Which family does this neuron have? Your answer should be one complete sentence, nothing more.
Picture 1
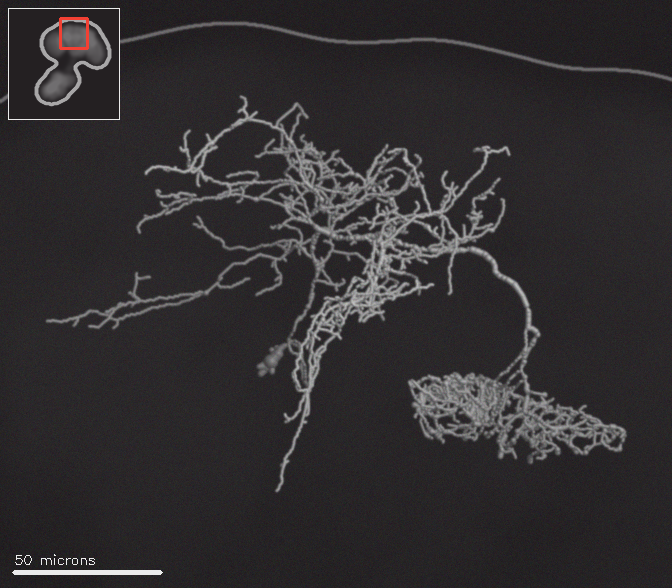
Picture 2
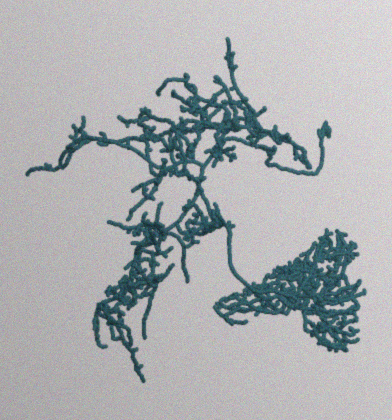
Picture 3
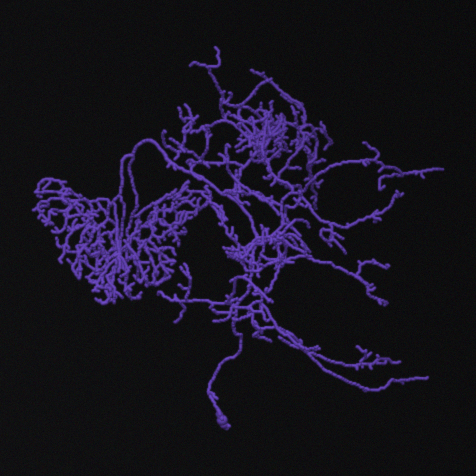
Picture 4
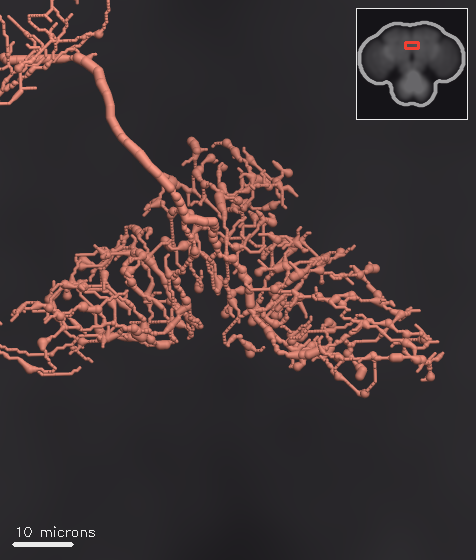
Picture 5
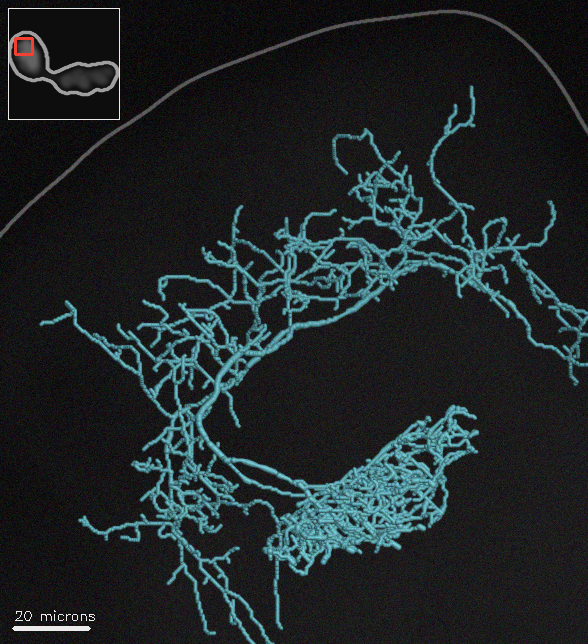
Among the members of family hemilineage DM4_dorsal is this neuron.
